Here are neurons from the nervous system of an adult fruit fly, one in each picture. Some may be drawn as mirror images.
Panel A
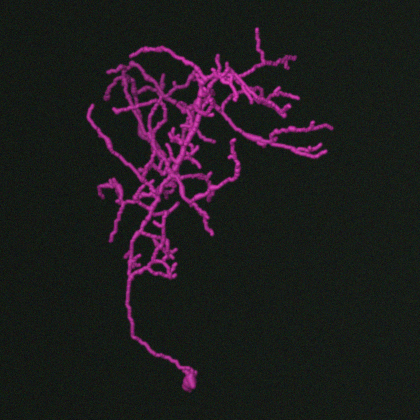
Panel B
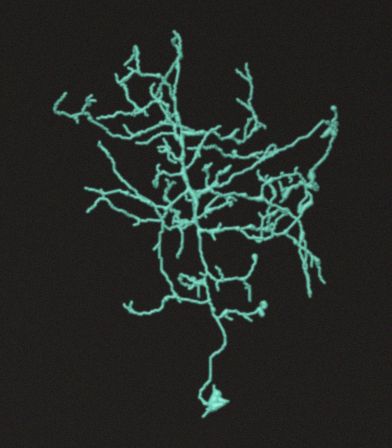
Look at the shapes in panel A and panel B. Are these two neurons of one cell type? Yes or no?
no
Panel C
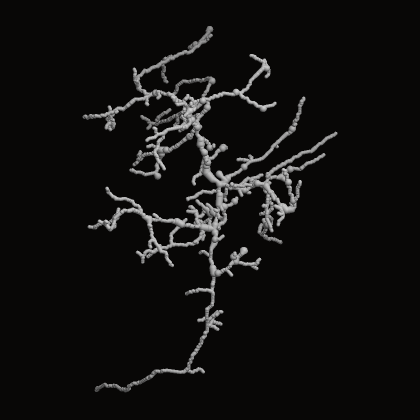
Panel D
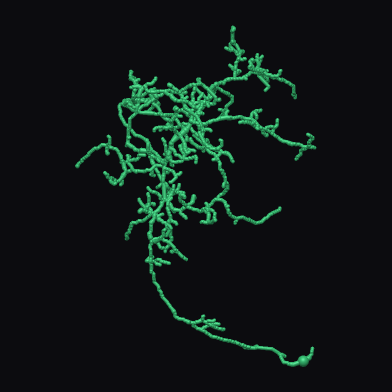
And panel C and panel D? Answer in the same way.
no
